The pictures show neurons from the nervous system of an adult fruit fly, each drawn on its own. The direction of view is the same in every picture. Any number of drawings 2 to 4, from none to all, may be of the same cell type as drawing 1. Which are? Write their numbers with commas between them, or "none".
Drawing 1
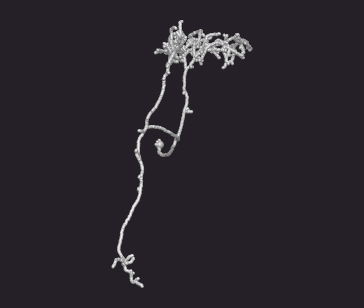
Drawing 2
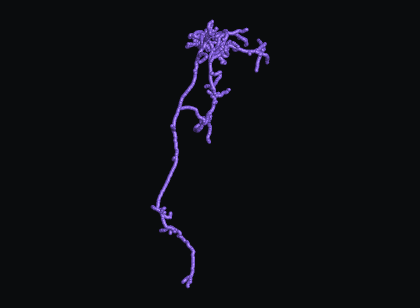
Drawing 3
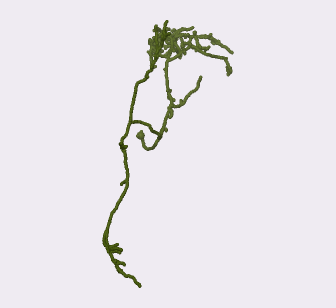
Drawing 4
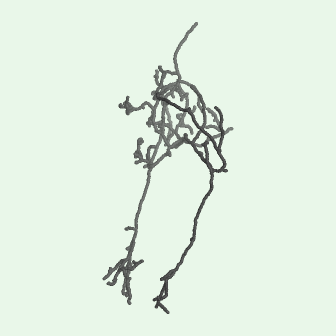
2, 3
